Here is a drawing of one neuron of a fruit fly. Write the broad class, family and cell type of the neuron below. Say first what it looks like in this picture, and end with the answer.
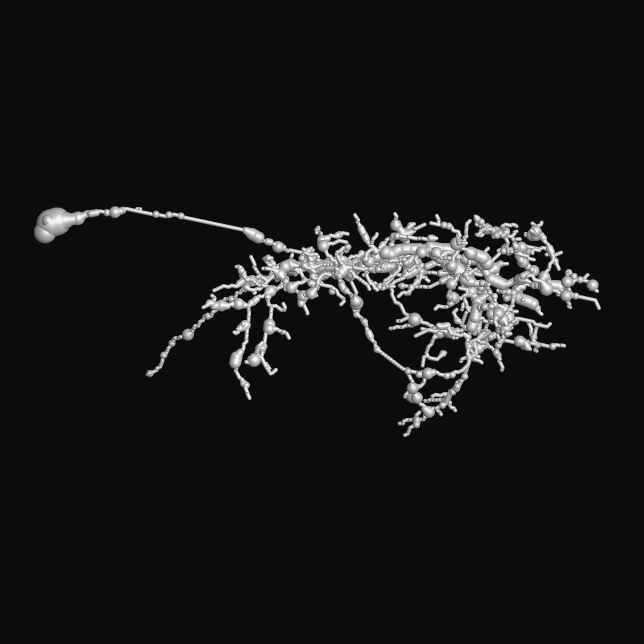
As drawn here it is wider than it is tall. This is a central-brain intrinsic neuron. Its family is hemilineage SLPpl1. Its cell type is SLP251.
